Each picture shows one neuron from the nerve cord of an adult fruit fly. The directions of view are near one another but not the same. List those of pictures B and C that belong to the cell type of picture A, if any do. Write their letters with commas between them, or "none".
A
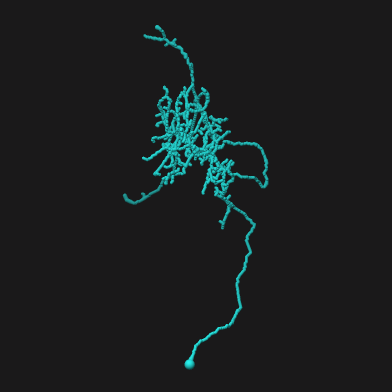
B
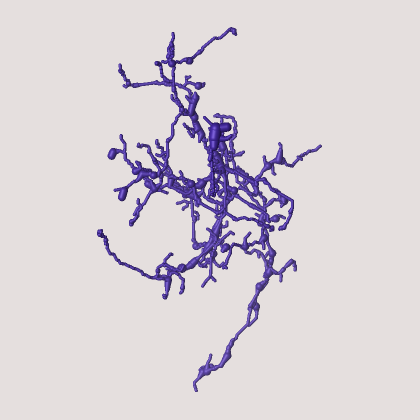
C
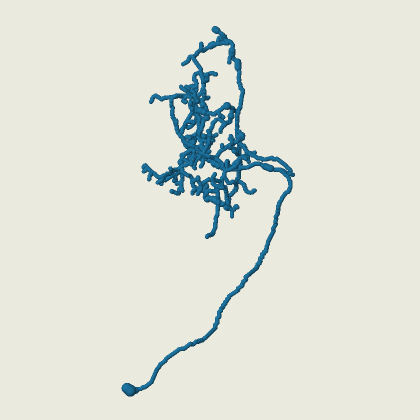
C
